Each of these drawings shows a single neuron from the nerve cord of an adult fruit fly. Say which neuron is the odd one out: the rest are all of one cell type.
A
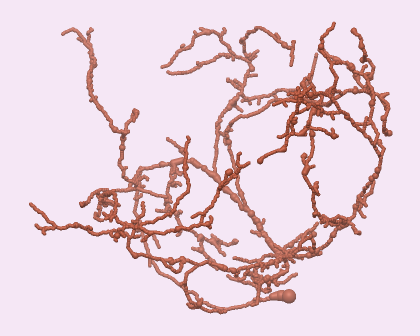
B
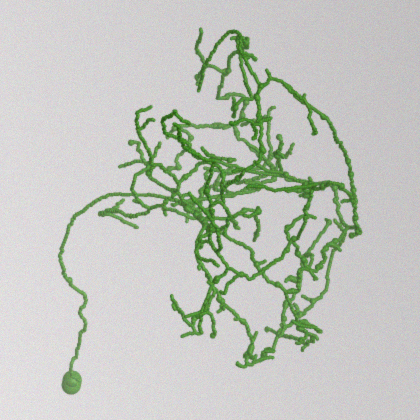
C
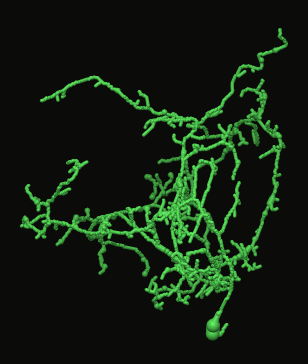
B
